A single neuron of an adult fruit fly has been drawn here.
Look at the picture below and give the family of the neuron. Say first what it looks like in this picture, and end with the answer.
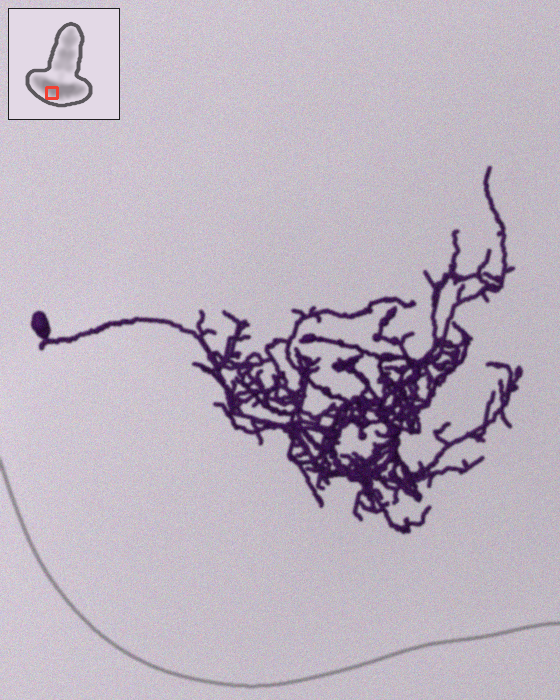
The cell body can be seen on the left of the picture. The picture shows dozens of branch ends. Its broad class is central-brain intrinsic neuron. The family is hemilineage AOTUv1_medial.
